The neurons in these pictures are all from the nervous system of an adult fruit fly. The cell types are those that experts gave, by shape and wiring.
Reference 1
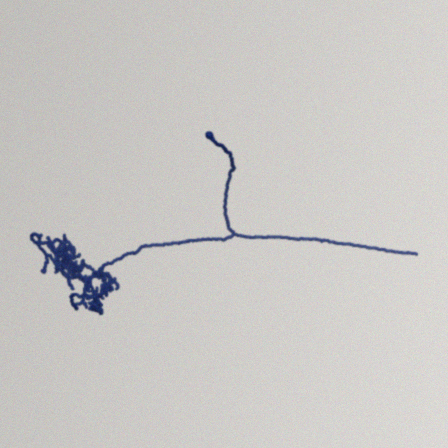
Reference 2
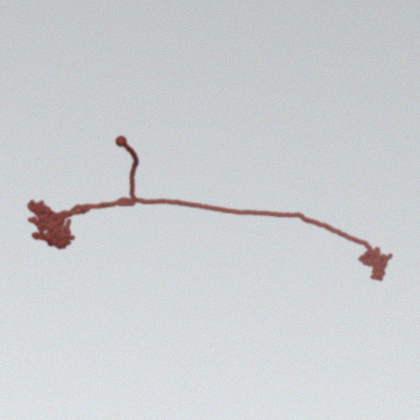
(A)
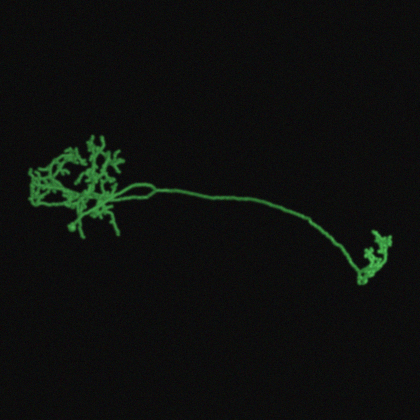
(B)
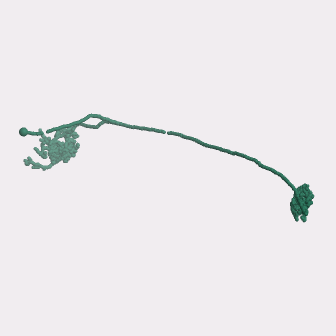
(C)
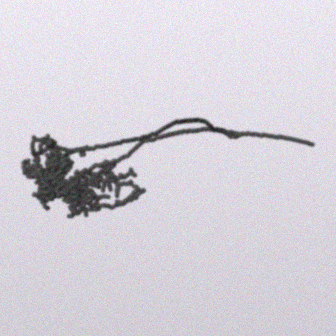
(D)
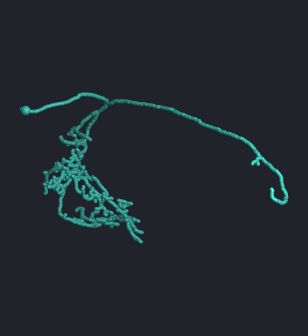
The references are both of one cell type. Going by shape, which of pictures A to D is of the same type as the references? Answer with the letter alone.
B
